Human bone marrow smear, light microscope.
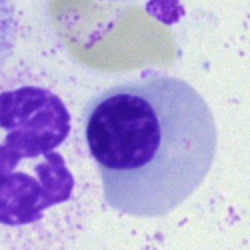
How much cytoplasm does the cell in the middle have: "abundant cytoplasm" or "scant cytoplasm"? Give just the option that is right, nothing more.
Abundant cytoplasm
